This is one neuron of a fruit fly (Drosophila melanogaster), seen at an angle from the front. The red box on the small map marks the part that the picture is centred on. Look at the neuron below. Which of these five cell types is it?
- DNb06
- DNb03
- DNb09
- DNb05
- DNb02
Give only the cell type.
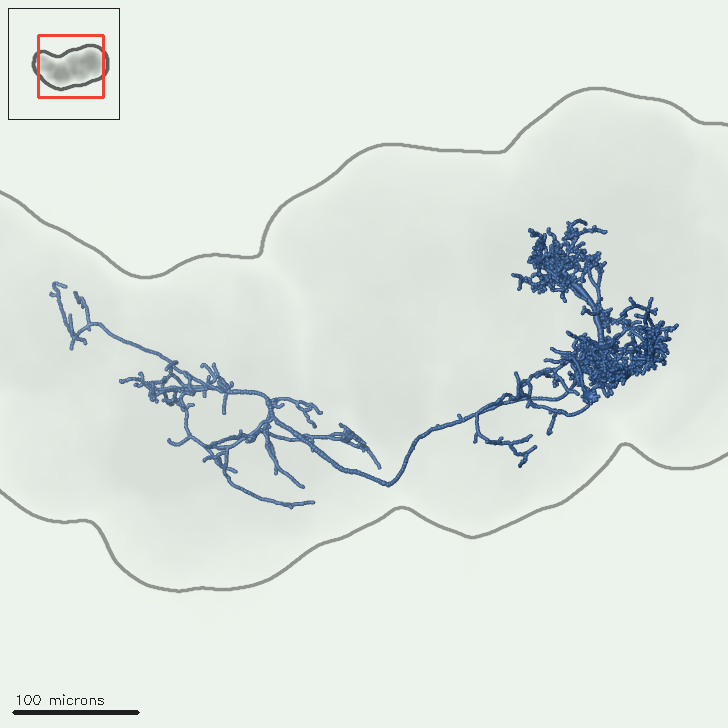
DNb05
